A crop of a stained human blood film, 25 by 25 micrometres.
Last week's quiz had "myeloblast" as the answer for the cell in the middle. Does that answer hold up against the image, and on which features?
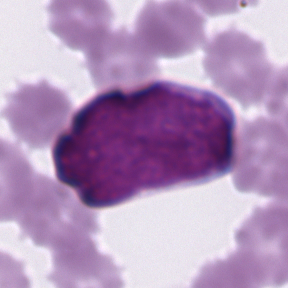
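Look first at the nucleus: it measures about 16 by 9 micrometres. Around it, cytoplasm shows only as a very thin rim, bluish at the cell edge, and no vacuoles are seen.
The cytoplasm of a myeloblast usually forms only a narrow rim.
That thin rim suits a myeloblast.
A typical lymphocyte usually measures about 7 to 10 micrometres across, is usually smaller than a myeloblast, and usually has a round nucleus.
A nucleus of 16 by 9 micrometres is already longer than that whole cell size and far from round, which tells against typical lymphocyte.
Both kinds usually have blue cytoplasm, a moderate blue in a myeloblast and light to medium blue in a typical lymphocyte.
So the bluish rim fits either name and cannot separate them. Taken together, myeloblast fits this cell.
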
